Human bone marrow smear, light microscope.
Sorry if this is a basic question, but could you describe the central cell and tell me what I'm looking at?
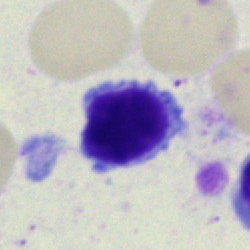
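The nucleus occupies most of the cell. Its chromatin stains dark purple and appears dense, and no nucleoli are visible within it. The cytoplasm contains no granules. This cell is a lymphocyte.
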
